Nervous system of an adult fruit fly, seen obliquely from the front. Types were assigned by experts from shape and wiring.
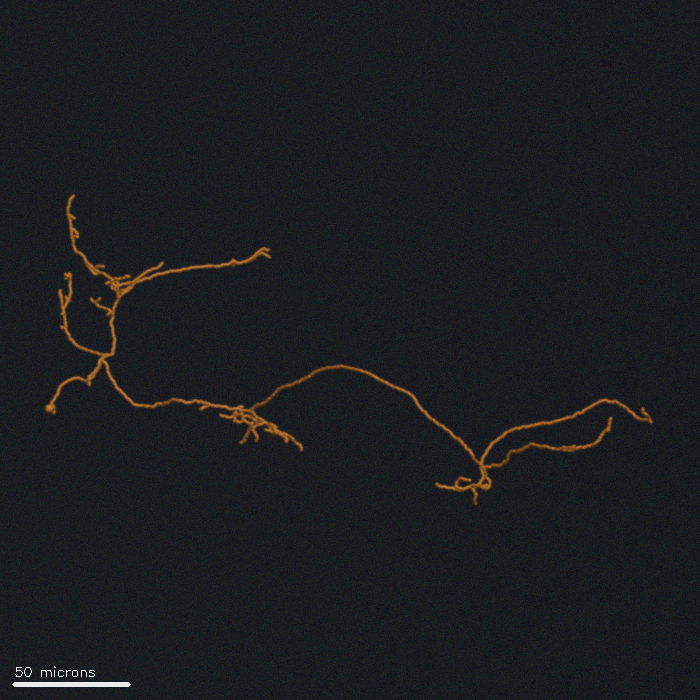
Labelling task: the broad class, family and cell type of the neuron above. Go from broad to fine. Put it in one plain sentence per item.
A central-brain intrinsic neuron of hemilineage AOTUv3_ventral, type AOTU038.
